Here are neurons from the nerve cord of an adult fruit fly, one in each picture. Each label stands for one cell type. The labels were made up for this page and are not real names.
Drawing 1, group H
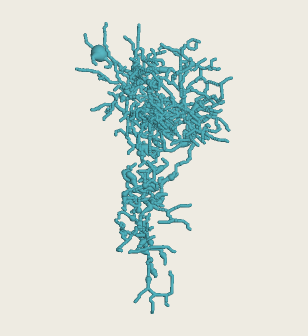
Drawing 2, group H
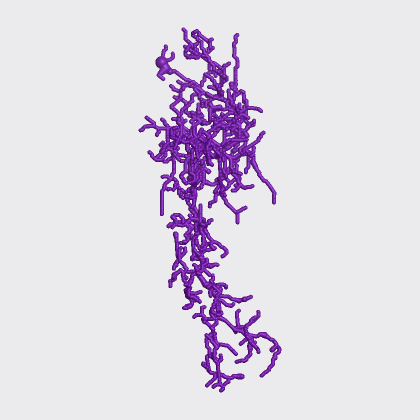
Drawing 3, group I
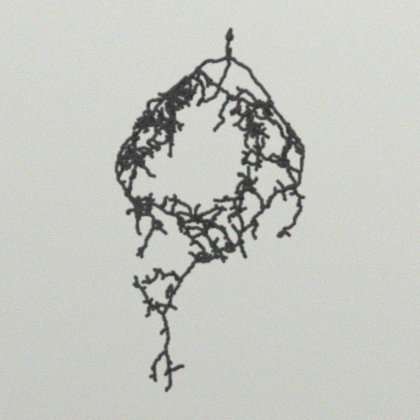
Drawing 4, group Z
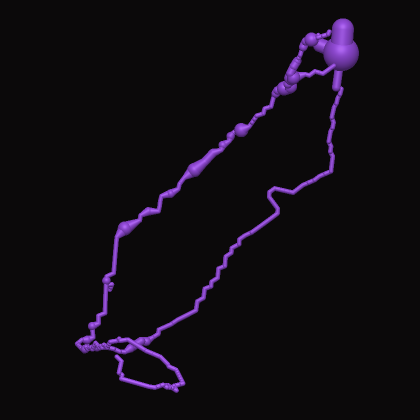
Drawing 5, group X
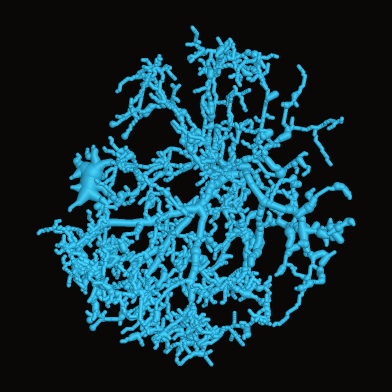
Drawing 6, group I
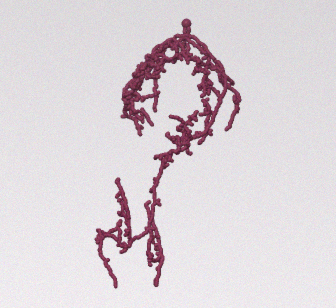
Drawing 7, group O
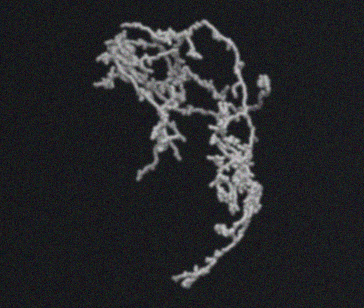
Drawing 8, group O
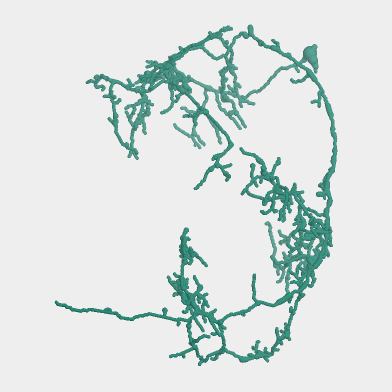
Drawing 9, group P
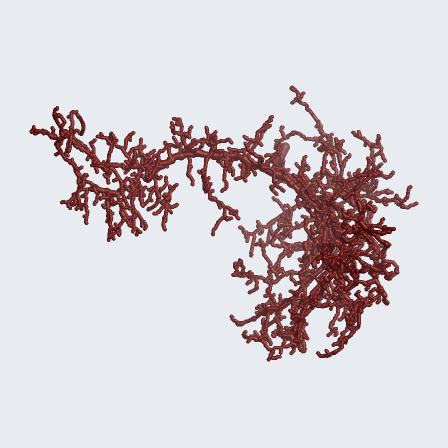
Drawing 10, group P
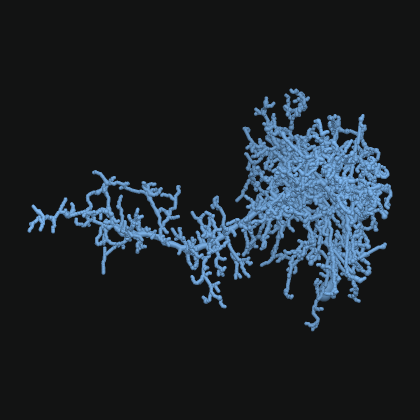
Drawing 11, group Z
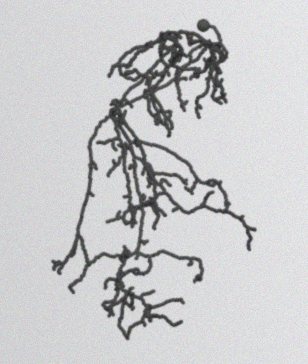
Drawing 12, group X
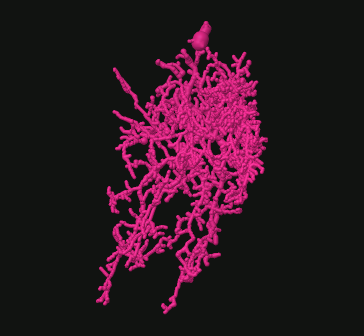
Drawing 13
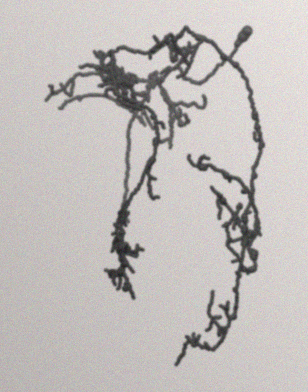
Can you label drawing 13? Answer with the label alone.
group O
